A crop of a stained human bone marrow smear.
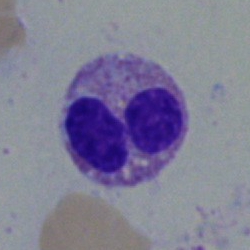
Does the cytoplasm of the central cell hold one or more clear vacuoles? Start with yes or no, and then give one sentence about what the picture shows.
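Yes. A few small clear spots lie in the cytoplasm below the gap between the lobes.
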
